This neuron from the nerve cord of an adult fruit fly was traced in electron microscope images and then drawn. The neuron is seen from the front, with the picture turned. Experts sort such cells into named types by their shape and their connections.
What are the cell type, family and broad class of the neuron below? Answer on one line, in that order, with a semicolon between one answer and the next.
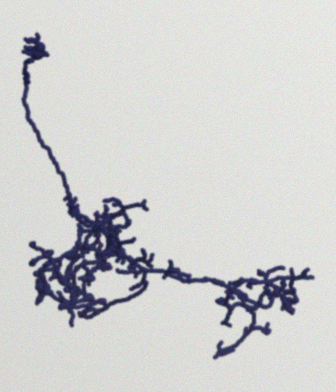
IN16B099; hemilineage 16B; nerve-cord intrinsic neuron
